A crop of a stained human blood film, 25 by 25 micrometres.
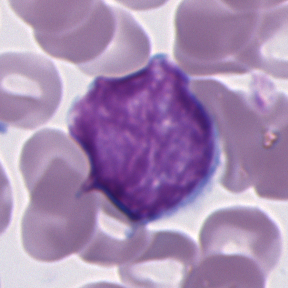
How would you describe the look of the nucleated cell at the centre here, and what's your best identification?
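First, the nucleus is a single unlobed mass. Second, its chromatin is finely patterned, without coarse dark clumps. Third, the cytoplasm forms a thin deep blue rim. Fourth, a small pointed tag projects from the lower left edge of the cell. Last comes the name: myeloblast.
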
